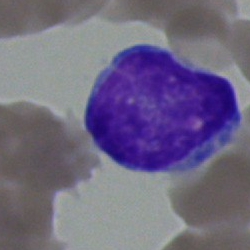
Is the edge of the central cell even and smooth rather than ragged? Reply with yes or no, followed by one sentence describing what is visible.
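Yes. The cell outline is roughly oval with smooth edges.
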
